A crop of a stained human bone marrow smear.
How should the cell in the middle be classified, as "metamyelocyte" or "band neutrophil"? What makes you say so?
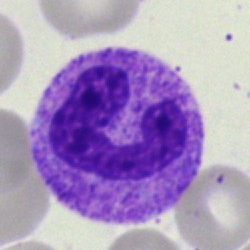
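It's a band neutrophil. The nucleus is a single curved band shaped like a horseshoe, with its hollow opening toward the top of the picture. The cytoplasm is pale lilac-pink rather than blue, and fine purple granules are scattered all through it.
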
